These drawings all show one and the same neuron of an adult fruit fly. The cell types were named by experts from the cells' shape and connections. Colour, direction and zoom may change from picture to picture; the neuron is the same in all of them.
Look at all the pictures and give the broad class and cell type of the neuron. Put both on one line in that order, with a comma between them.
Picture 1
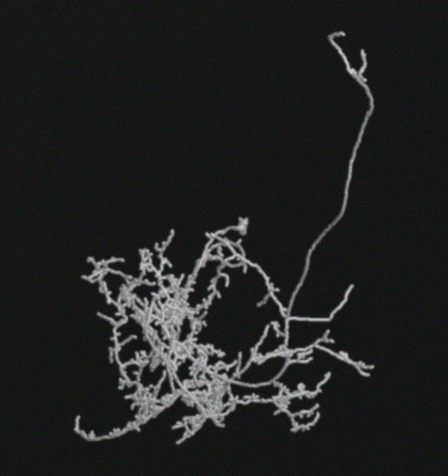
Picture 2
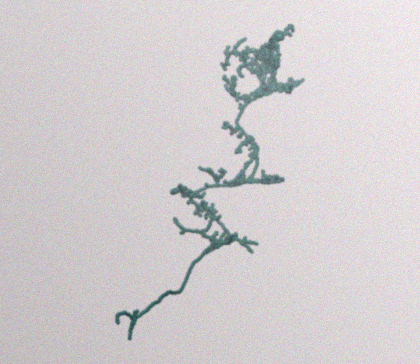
ascending neuron, ANXXX024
